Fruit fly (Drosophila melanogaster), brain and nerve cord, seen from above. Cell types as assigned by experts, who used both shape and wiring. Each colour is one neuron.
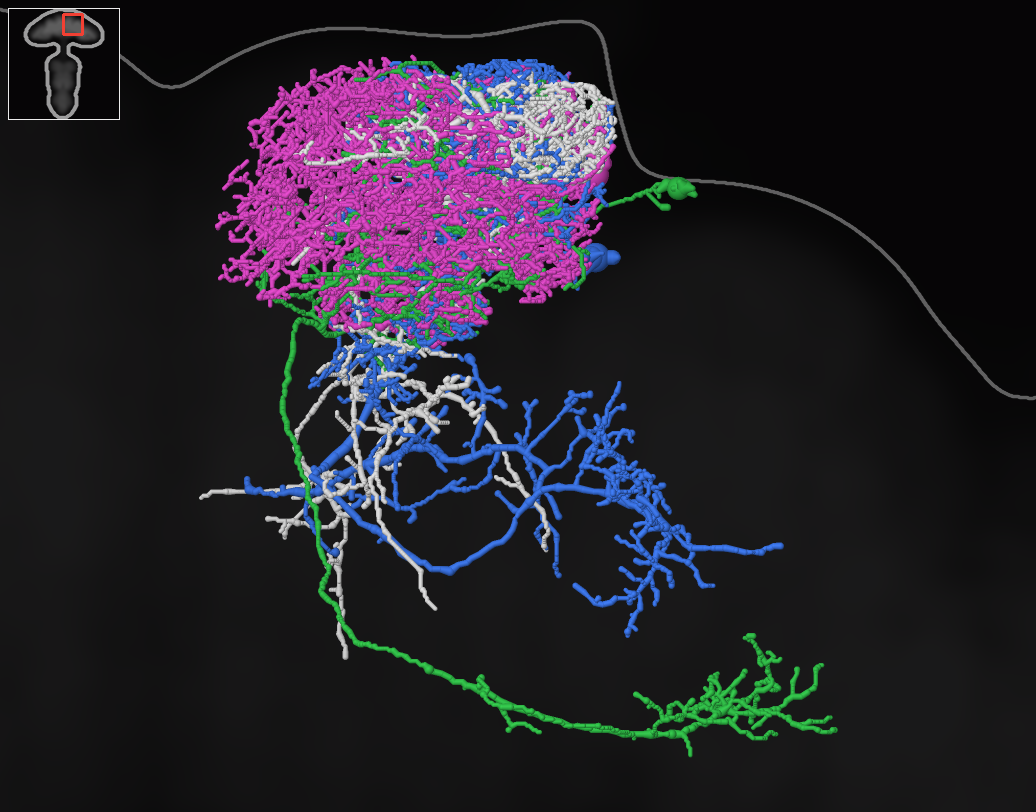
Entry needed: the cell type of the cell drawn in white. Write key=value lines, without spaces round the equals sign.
cell_type=AL-AST1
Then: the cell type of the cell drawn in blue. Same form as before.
cell_type=MZ_lv2PN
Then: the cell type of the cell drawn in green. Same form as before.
cell_type=M_l2PNm16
